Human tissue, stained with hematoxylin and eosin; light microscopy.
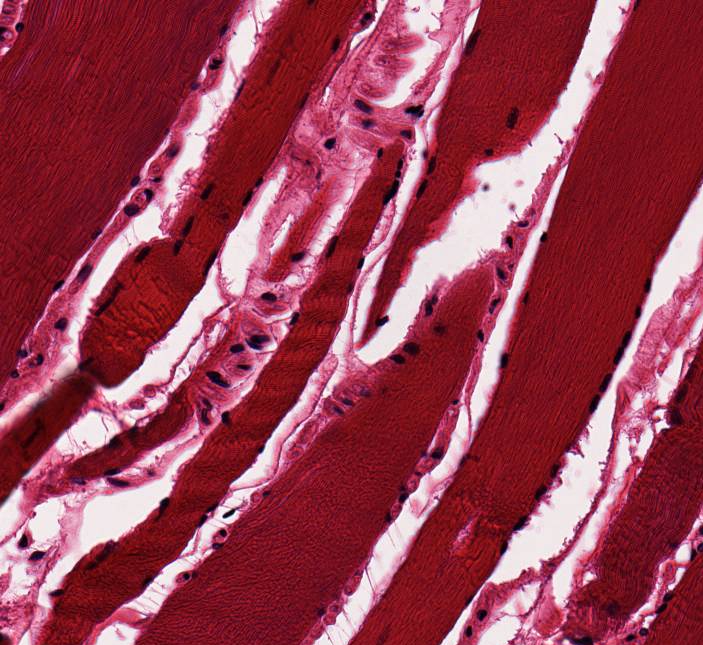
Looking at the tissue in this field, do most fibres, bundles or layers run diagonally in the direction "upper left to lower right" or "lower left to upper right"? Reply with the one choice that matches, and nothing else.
Lower left to upper right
